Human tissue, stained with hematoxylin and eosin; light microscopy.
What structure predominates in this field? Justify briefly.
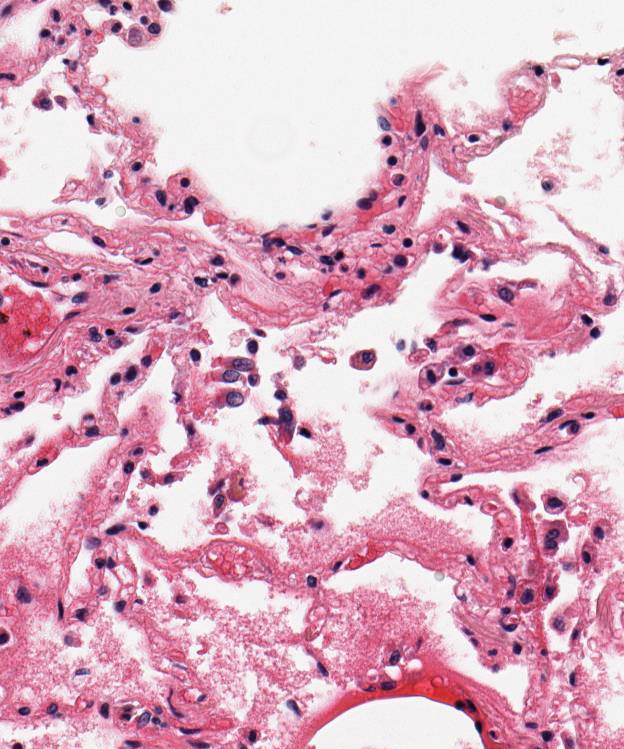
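This field shows alveolus. Thin, branching septa form a lacy network around large open spaces.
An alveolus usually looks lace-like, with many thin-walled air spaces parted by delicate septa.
Some septa, especially on the right, are lined by plump cuboidal cells with round dark nuclei.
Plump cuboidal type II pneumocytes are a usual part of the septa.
A few rounded cells with single dark nuclei and pink cytoplasm lie free in the central space.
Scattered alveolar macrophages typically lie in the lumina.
Lower spaces hold pale pink, finely granular material; upper ones are mostly clear.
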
